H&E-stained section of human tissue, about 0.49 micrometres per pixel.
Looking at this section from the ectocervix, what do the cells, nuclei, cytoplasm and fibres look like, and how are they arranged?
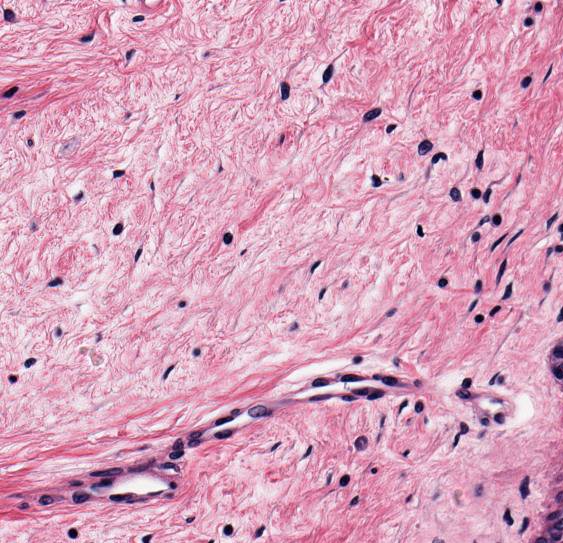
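Fibrous connective tissue occupies nearly the whole field, and a single vessel crosses its lower part. The stroma is sparsely cellular: widely scattered small, dark, oval to spindle-shaped fibroblast nuclei with little visible cytoplasm, somewhat more numerous in the right half than the left.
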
